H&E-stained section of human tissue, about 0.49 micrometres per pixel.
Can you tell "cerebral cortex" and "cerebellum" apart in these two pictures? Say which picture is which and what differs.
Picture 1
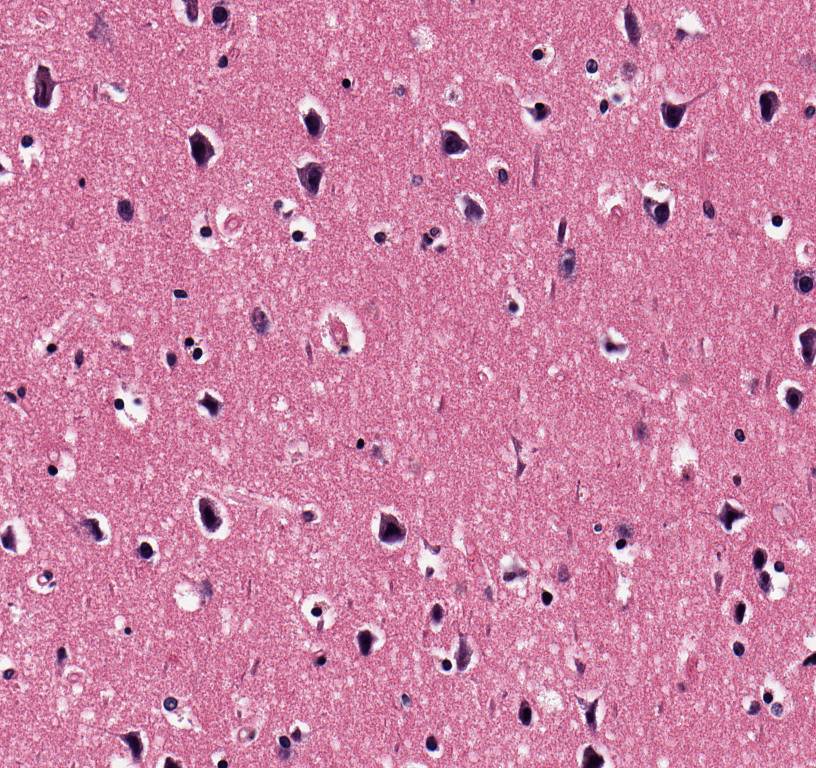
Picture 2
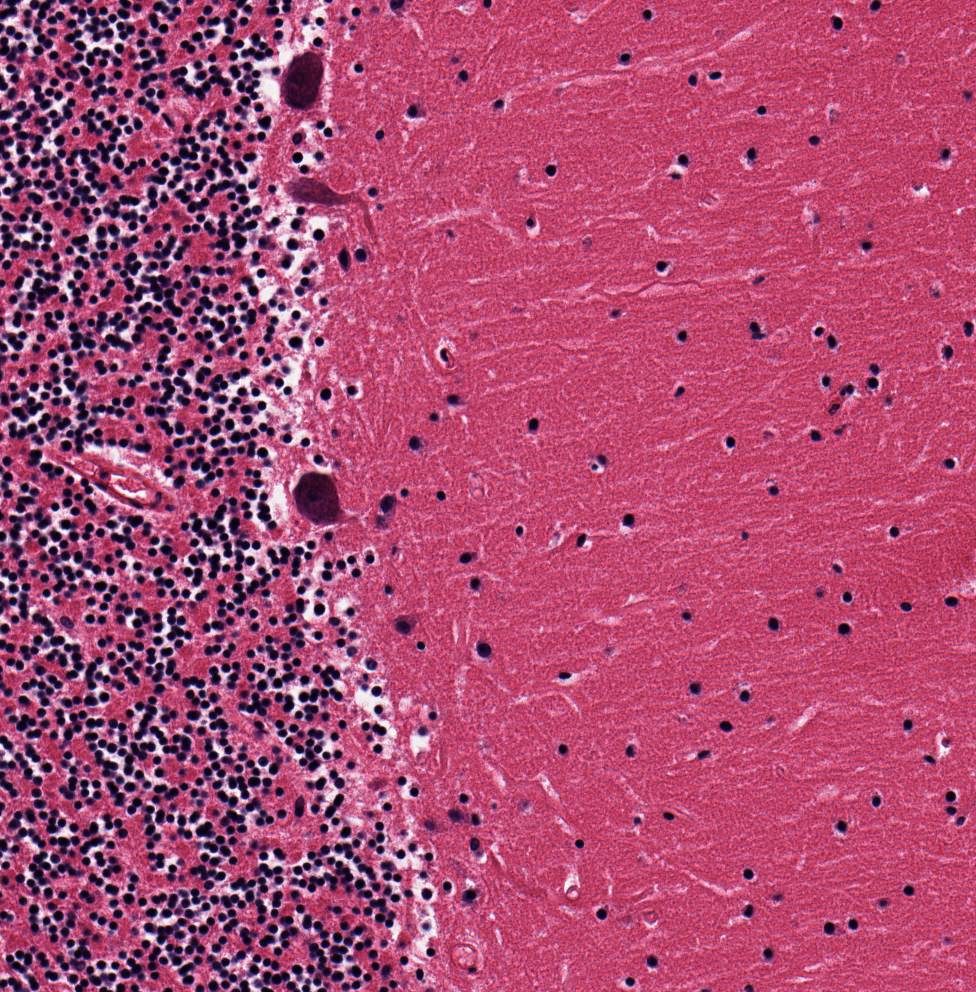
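Identities: picture 1 is cerebral cortex, picture 2 cerebellum. Layout: picture 1 is pink, finely granular neuropil with cells scattered singly; picture 2 has a densely cellular left third and a sparse pink right two-thirds, split by an irregular, roughly vertical border. Cells: picture 1 has angular, triangular neurons, some tapering into one process, many shrunken and dark purple, among much smaller round dark glial nuclei; picture 2 has granule cells with small round dark nuclei and barely any cytoplasm, plus a few large Purkinje cells spaced singly along the border.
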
